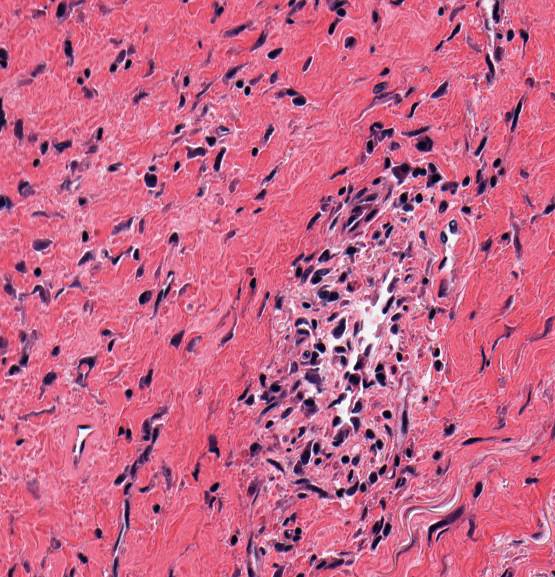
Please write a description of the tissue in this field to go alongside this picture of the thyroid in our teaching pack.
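Dense pink collagenous stroma fills most of the field, its scattered cells carrying dark, elongated spindle-shaped nuclei with little visible cytoplasm. Just right of centre, a more cellular focus of closely crowded small dark round and oval nuclei surrounds narrow, slit-like, thin-walled vascular spaces.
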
